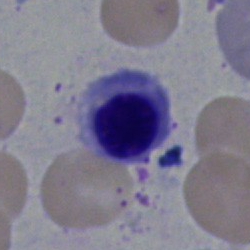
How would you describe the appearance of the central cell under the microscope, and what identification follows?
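Round outline. Chromatin dark purple, dense. Nucleolus not seen. Cytoplasm free of granules. Cell: erythroblast.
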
